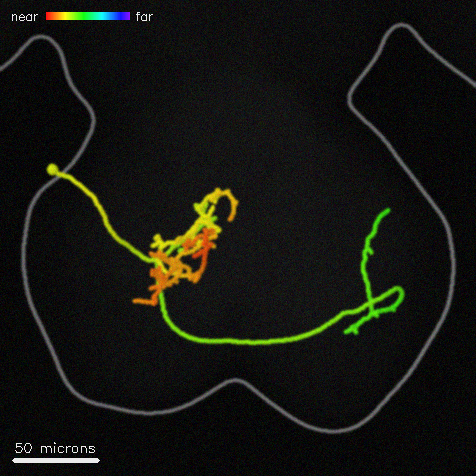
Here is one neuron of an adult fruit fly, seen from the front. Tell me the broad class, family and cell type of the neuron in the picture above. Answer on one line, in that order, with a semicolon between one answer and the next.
nerve-cord intrinsic neuron; hemilineage 01A; IN01A062_c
